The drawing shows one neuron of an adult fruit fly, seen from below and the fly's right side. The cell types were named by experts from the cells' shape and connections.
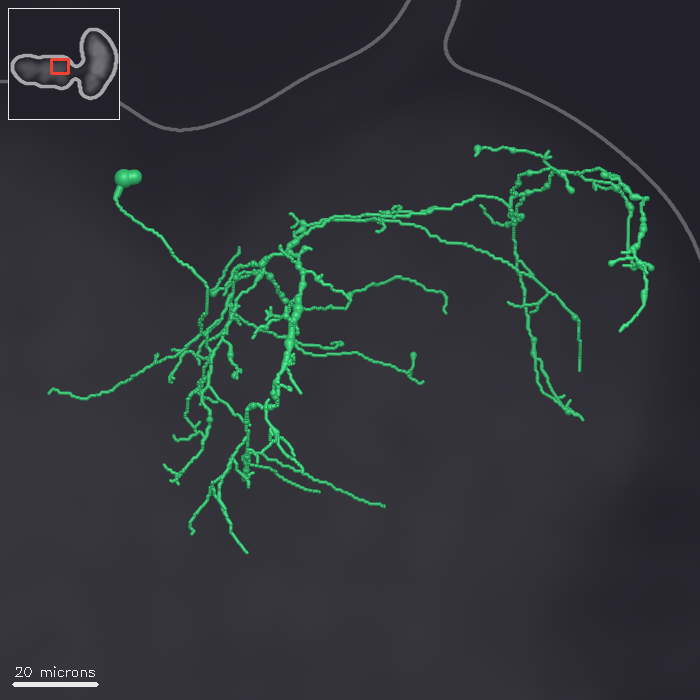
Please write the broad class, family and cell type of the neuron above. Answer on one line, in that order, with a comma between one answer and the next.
nerve-cord intrinsic neuron, hemilineage 03A, IN03A084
